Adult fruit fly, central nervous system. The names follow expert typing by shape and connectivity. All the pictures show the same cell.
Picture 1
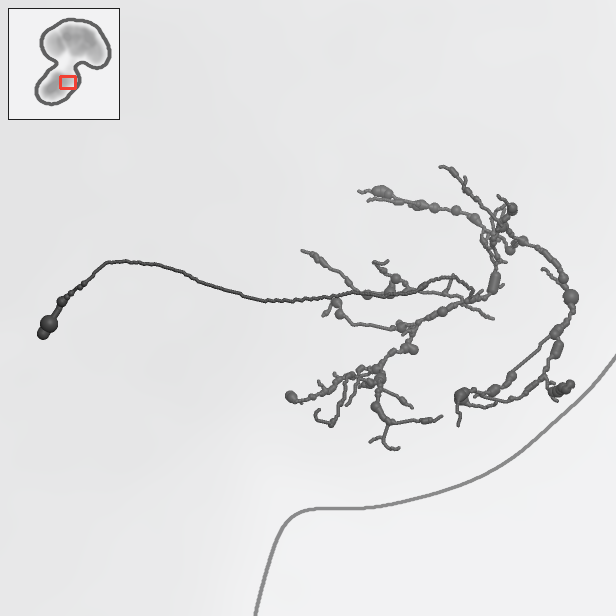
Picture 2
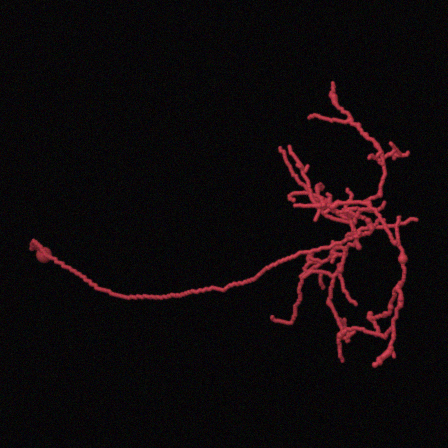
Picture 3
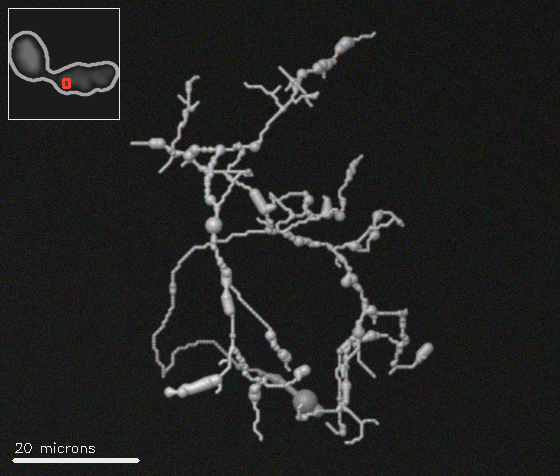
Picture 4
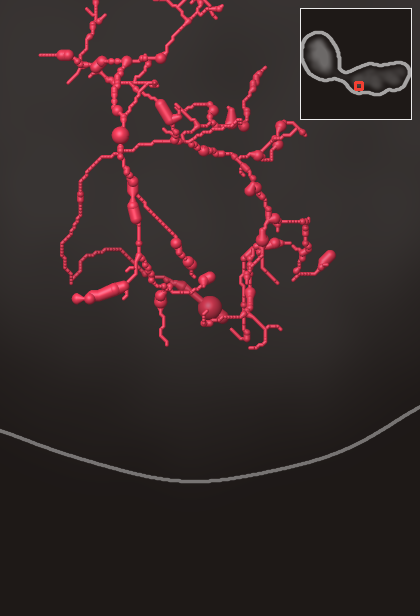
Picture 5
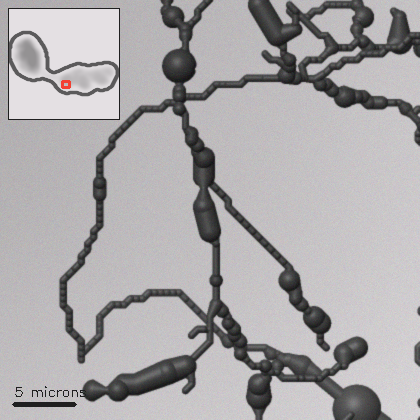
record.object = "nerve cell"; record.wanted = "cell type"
IN13B096_a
